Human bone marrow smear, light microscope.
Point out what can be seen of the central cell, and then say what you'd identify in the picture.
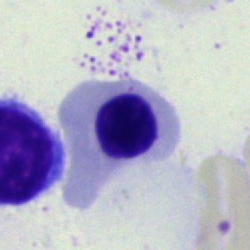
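An off-centre nucleus lies toward the upper right of the cell. No nucleoli can be made out within it. The cytoplasm is abundant and pale greyish-blue, and it contains no vacuoles. Identification: erythroblast.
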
